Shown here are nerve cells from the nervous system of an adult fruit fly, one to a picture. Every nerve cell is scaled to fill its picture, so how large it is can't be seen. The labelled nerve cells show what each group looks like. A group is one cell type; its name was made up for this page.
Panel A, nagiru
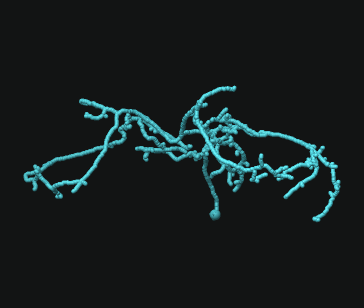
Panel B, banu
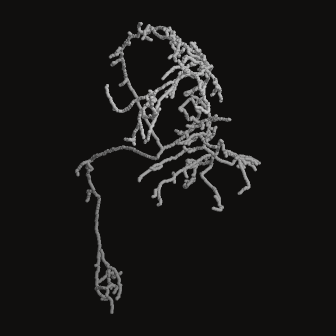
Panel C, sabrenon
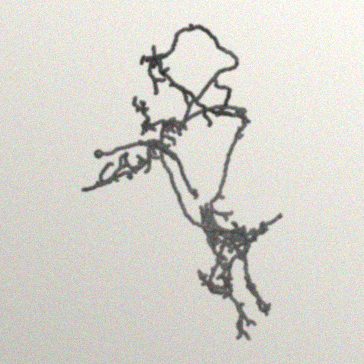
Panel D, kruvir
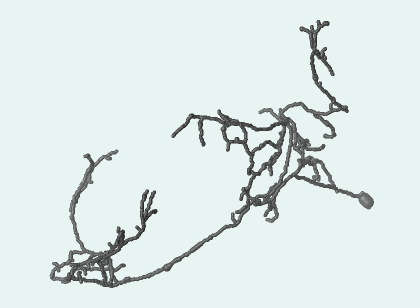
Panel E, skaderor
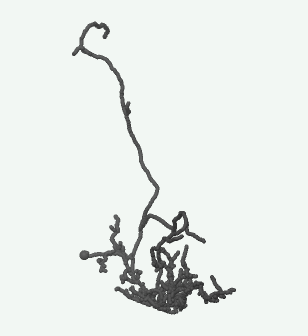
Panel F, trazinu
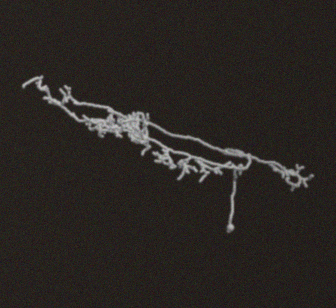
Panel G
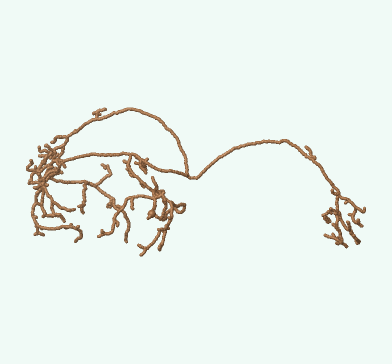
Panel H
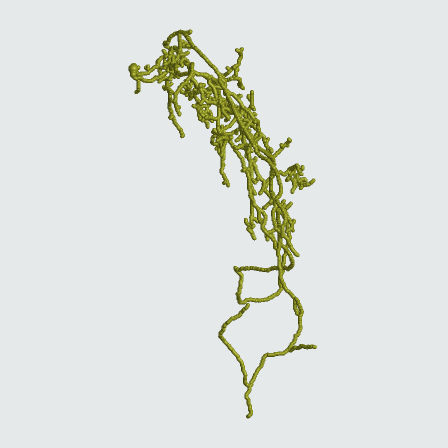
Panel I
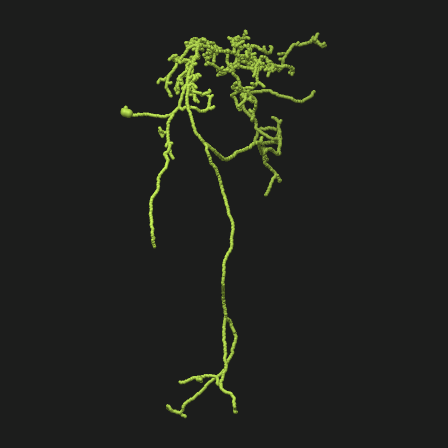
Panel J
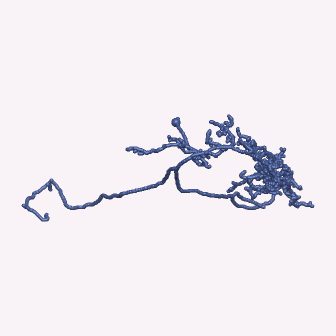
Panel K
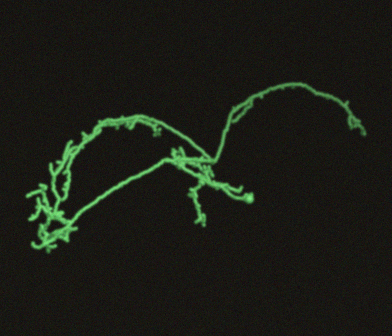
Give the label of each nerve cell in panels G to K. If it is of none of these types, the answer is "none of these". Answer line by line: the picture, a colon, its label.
G: banu
H: skaderor
I: skaderor
J: skaderor
K: banu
